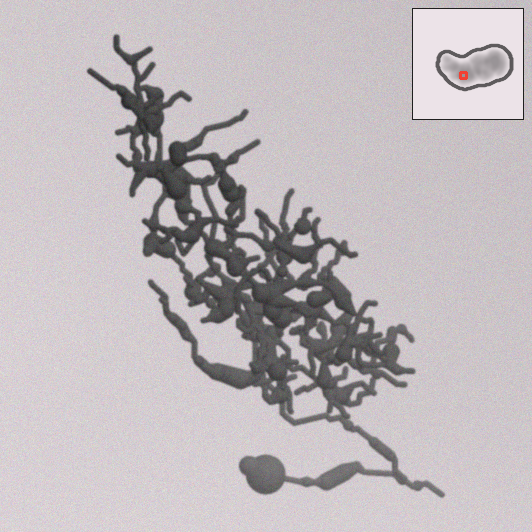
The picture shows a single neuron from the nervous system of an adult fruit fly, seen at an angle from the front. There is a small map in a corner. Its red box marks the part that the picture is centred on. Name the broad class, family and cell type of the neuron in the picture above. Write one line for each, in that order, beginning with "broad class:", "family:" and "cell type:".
broad class: optic-lobe intrinsic neuron
family: LPi
cell type: LPi3a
